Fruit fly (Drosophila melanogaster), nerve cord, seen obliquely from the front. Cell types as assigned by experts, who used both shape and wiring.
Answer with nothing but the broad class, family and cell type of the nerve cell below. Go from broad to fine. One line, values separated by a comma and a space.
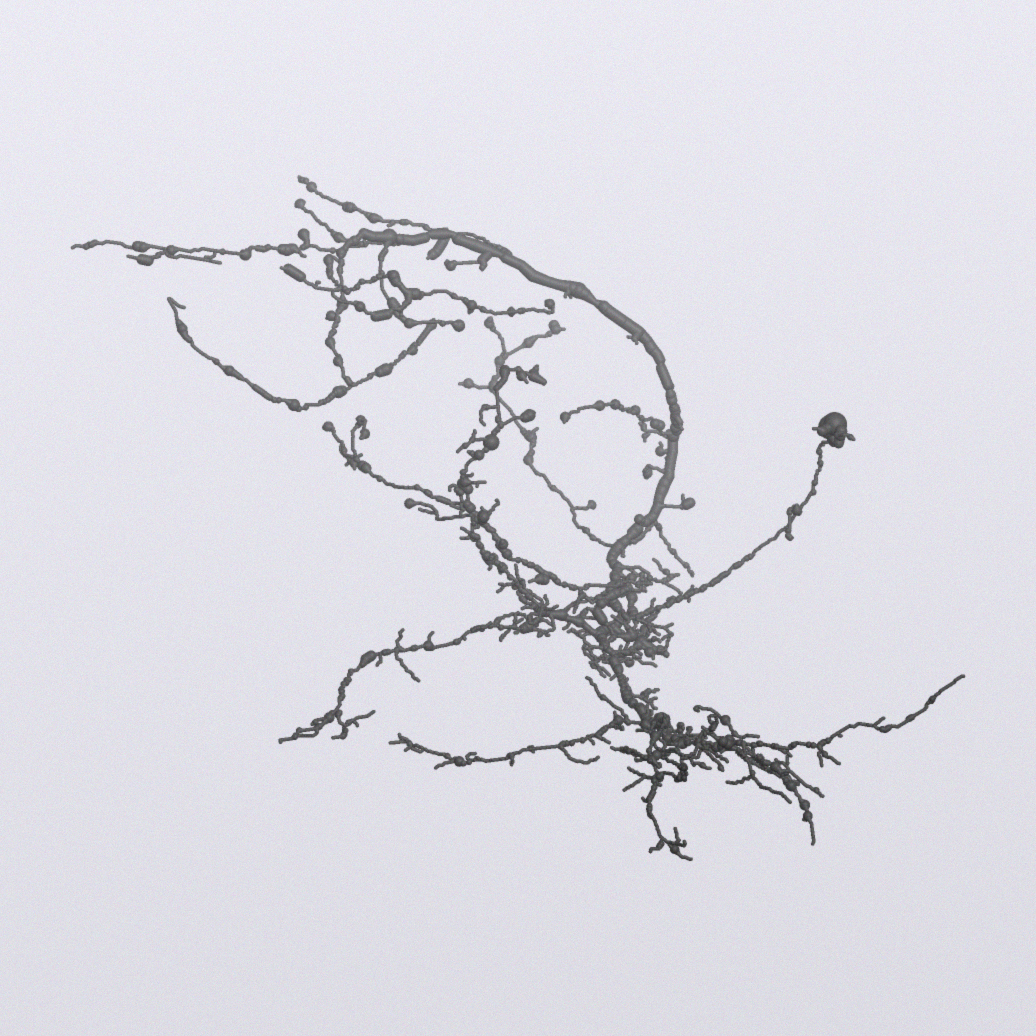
nerve-cord intrinsic neuron, hemilineage 11A, IN11A004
